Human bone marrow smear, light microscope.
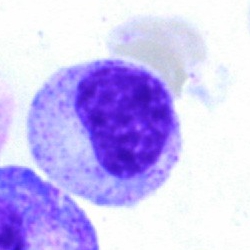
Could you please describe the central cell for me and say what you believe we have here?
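Off-centre toward the upper right lies the nucleus, its dark purple chromatin somewhat clumped with small paler gaps. A moderate rim of pale bluish-grey cytoplasm, widest on the left and below, surrounds it and holds scattered fine pinkish-purple granules. This is a metamyelocyte.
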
